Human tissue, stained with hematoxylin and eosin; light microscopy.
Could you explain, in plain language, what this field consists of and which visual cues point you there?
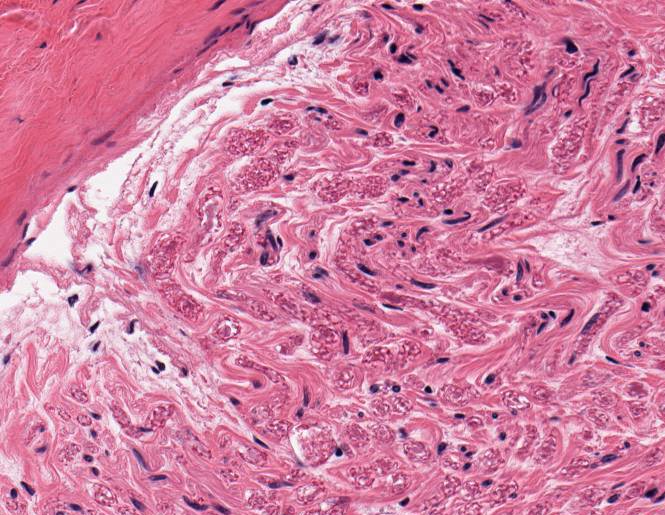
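This is chiefly nerve fascicle. First, each small bundle's interior is finely bubbly and stippled pink, not solid. Second, the nuclei are mostly dark, slender, elongated, often wavy or comma-shaped.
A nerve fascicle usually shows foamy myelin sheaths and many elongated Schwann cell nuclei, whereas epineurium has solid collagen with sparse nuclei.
Third, wavy, loosely interlacing pink fibres lie between the bundles.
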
